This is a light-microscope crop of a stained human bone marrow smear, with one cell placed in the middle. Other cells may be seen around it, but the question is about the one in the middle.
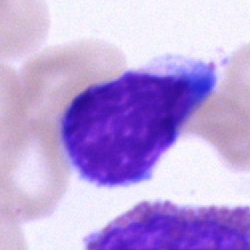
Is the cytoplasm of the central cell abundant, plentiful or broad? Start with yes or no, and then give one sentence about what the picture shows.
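No. The nucleus fills almost the whole cell.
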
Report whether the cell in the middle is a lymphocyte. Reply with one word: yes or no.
yes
